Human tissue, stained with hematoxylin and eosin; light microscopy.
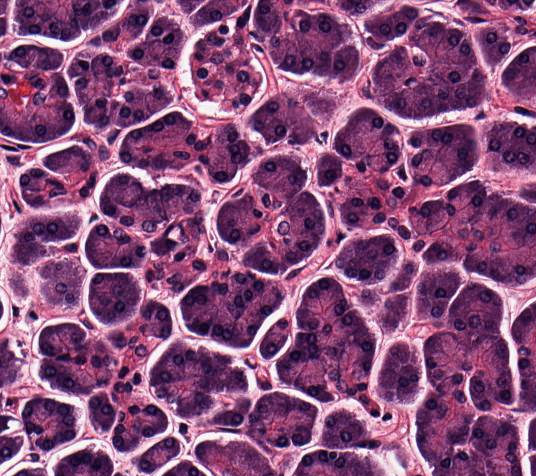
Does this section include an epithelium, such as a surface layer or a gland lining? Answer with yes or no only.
Yes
